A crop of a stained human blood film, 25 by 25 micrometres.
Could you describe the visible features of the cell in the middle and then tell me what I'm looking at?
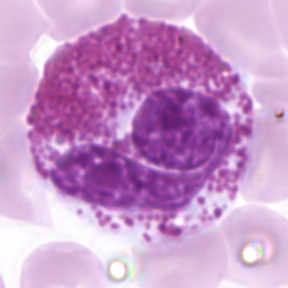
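The nucleus is divided into two lobes, the rounder of which lies on the right side of the cell. Coarse round granules crowd the cytoplasm, and they are reddish-purple. This cell is an eosinophil.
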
